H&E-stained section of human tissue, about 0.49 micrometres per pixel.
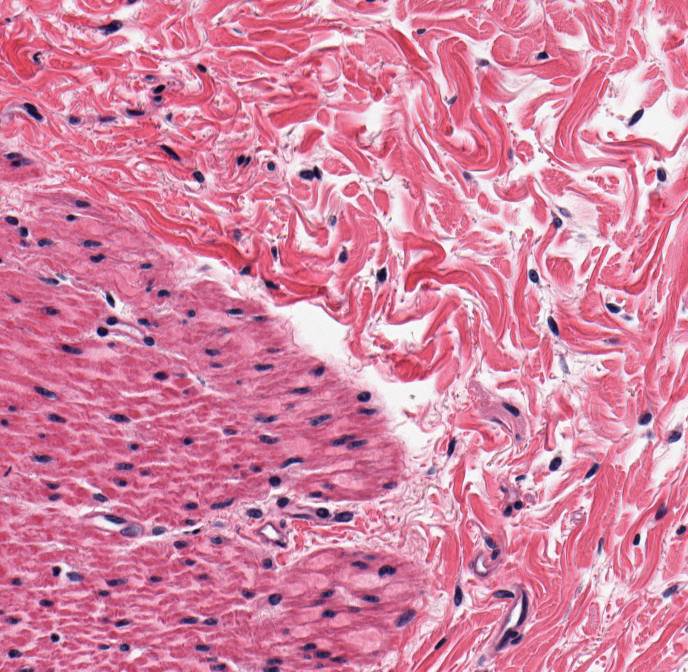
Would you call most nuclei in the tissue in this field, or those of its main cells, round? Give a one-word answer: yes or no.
No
